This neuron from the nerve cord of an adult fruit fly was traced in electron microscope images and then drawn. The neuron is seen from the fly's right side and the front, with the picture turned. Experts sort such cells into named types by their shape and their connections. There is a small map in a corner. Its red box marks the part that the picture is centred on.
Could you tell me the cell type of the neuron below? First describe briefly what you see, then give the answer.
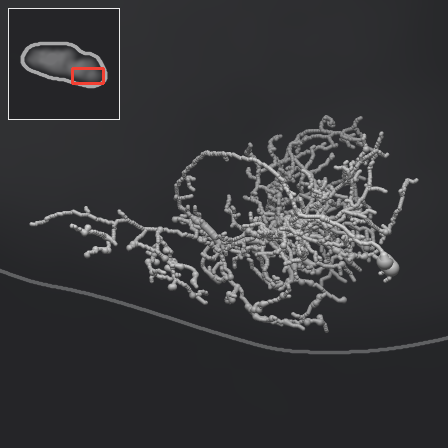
Dozens of branch ends can be seen. In this view it is wider than it is tall. Its broad class is nerve-cord intrinsic neuron. The cell type is INXXX301.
